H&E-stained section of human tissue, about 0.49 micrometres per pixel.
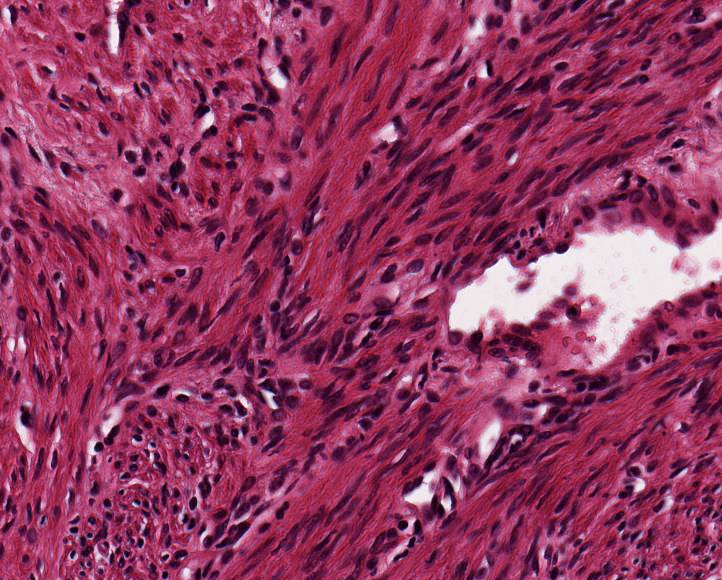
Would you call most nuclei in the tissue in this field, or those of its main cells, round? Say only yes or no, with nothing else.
No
